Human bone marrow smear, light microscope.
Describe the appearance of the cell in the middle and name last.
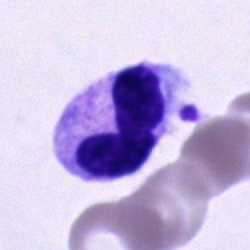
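First, the outline of the cell is oval. Second, the nucleus lies toward the right side of the cell. Third, its chromatin is dense and dark purple, and no nucleoli are visible in it. The cell is a band neutrophil.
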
